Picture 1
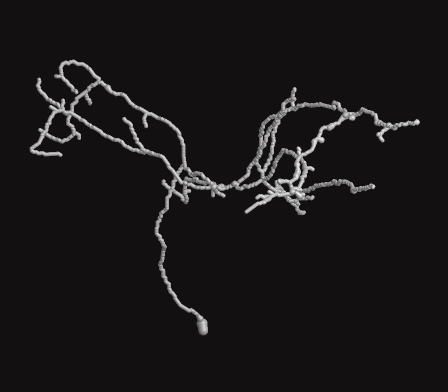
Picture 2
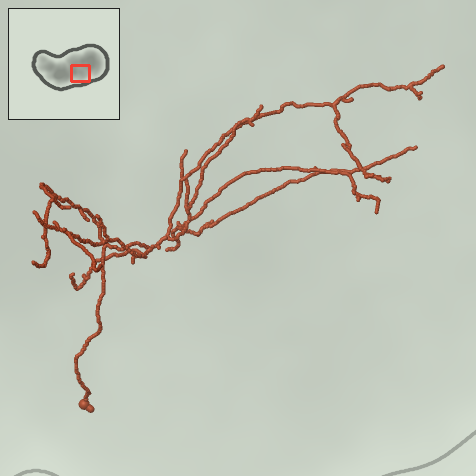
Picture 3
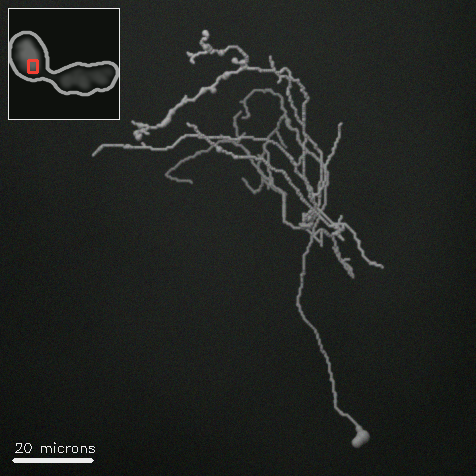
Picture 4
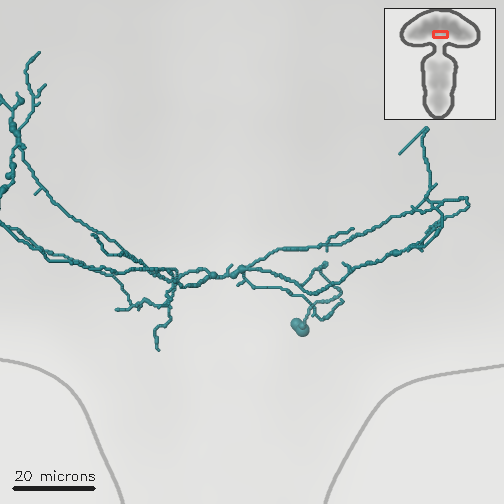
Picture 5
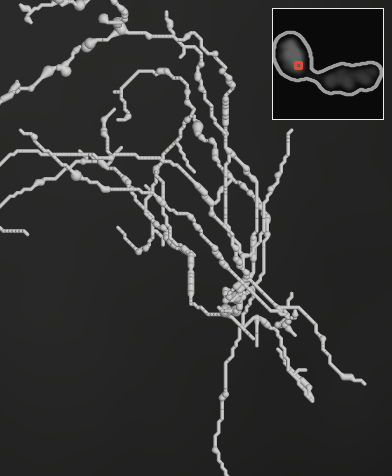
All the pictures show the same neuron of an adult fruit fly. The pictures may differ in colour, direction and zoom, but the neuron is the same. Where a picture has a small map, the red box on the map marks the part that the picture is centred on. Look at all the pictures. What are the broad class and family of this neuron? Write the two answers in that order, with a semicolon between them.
central-brain intrinsic neuron; hemilineage LB3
